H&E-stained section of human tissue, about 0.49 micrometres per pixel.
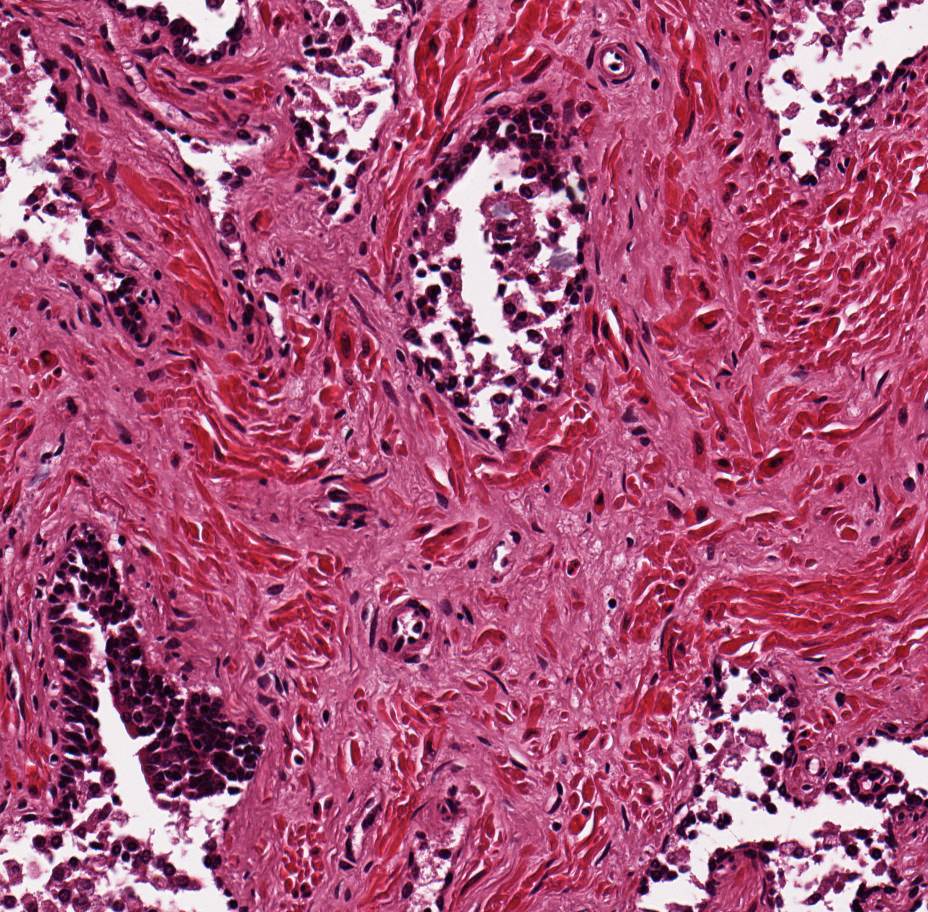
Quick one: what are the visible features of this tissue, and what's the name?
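Dense pink fibromuscular stroma fills most of the field, with irregular cleft-like spaces at the edges and in the upper centre. Bright red smooth muscle bundles interlace in many directions. The spaces hold small cells with dark round nuclei and scant cytoplasm. The tissue is prostate.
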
